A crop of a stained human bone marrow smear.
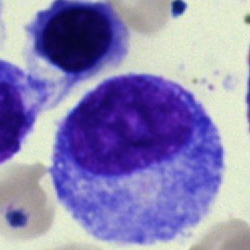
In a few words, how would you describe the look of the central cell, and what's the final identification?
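Nucleus off-centre, toward upper part of cell. Chromatin dark purple, mottled. Cytoplasm abundant, blue-purple, filling lower half. Cell: promyelocyte.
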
